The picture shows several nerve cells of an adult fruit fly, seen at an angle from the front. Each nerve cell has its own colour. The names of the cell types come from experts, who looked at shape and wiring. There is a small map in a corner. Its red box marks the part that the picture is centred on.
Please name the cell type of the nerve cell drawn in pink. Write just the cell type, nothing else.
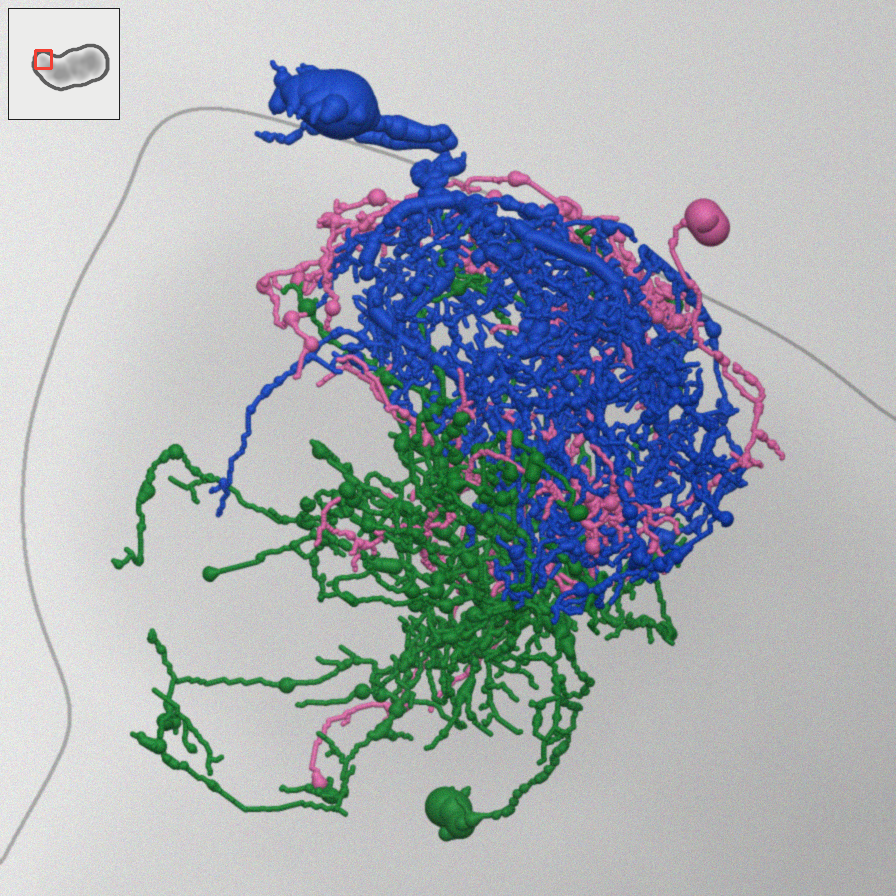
INXXX372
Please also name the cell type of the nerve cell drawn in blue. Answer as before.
MNad15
